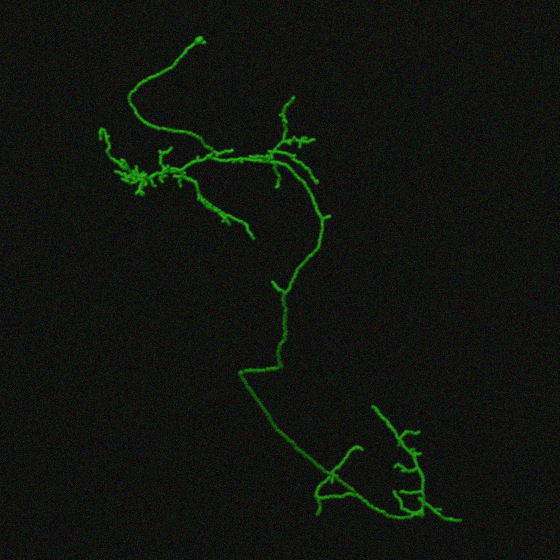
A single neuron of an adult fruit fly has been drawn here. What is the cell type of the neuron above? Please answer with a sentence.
The cell type is DNge024.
